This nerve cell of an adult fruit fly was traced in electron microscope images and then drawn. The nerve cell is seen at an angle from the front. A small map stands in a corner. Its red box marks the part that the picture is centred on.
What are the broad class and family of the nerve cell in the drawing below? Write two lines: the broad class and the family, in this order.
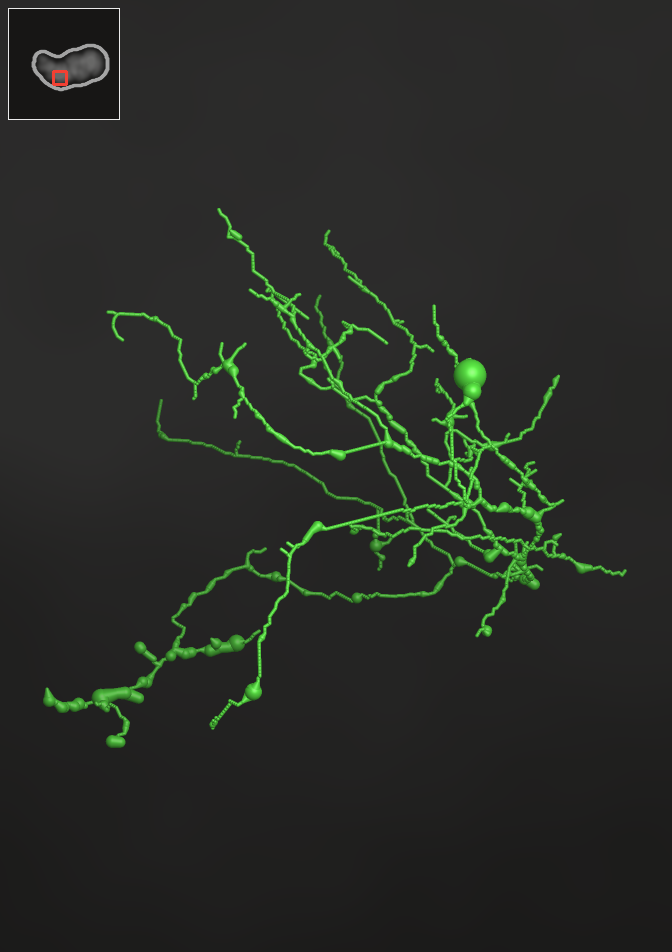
nerve-cord intrinsic neuron
hemilineage 09A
